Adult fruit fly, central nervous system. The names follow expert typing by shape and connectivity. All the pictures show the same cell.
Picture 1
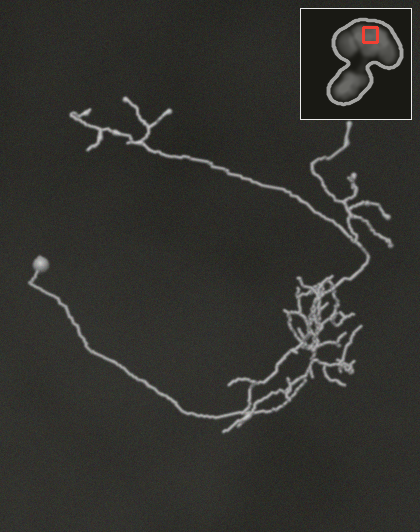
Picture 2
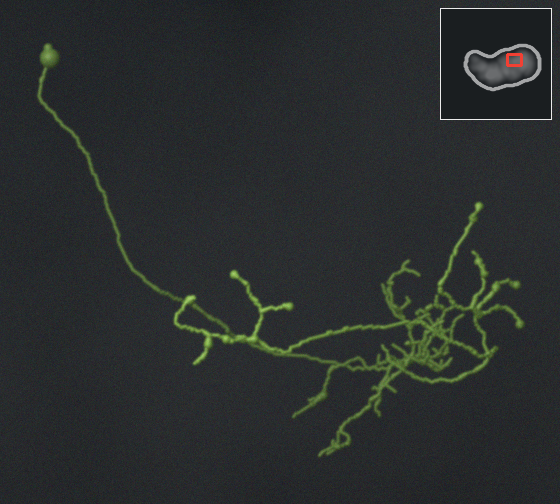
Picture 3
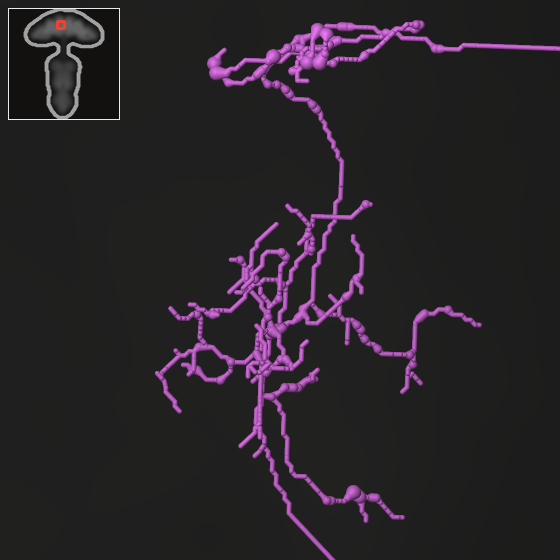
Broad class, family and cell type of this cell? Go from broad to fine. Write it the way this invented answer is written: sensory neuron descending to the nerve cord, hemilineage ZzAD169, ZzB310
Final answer: central-brain intrinsic neuron, class CX, FS1A_b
